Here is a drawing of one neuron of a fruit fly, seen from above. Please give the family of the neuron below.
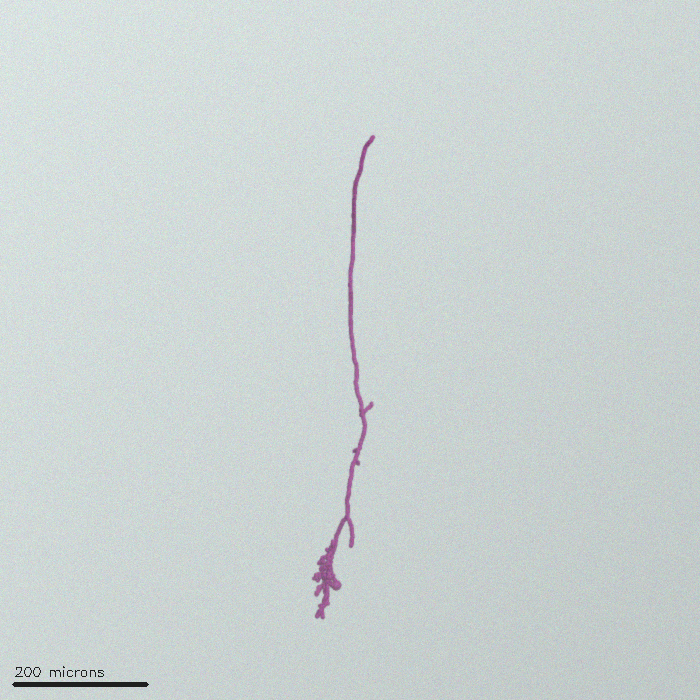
hemilineage 10B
